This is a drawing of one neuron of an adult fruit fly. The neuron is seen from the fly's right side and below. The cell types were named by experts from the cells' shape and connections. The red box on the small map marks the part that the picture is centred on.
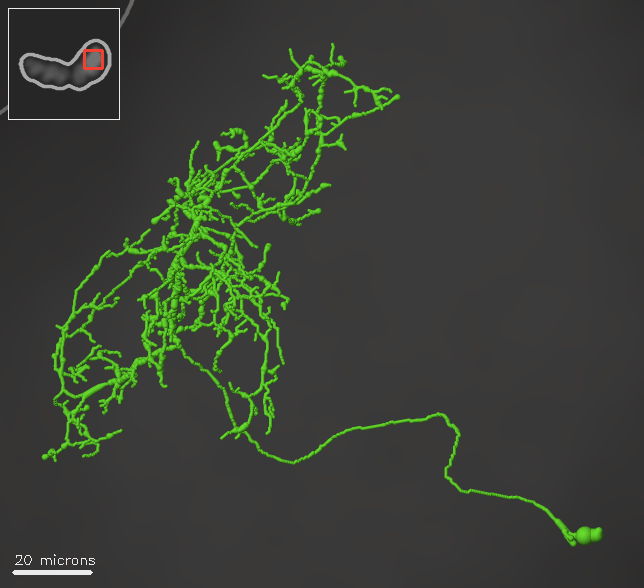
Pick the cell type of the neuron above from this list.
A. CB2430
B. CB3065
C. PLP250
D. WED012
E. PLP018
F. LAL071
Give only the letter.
C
